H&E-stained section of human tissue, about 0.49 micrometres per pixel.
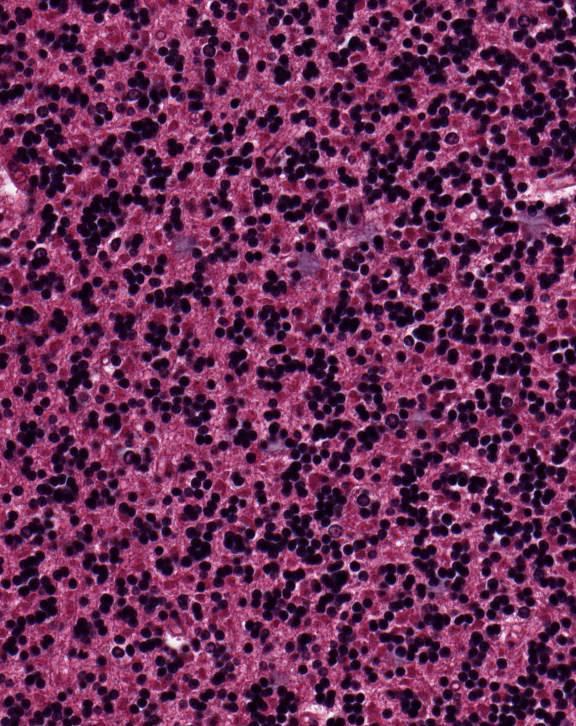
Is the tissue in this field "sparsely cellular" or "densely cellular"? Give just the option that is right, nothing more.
Densely cellular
